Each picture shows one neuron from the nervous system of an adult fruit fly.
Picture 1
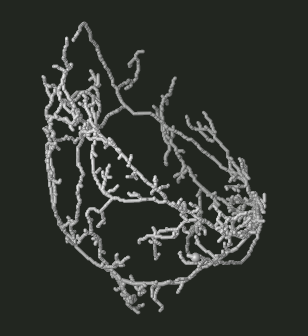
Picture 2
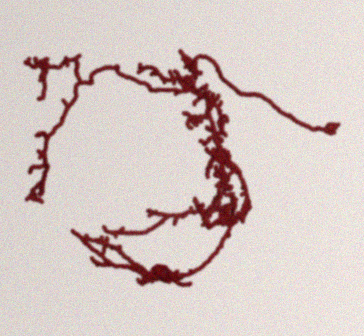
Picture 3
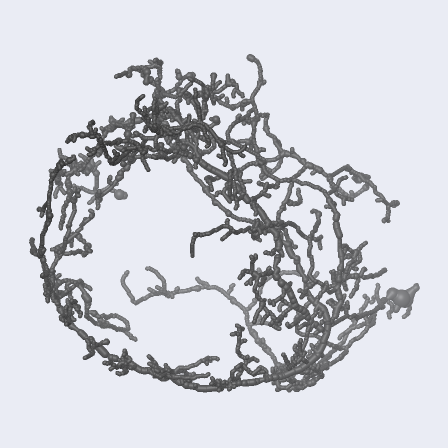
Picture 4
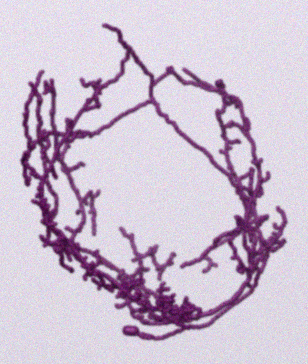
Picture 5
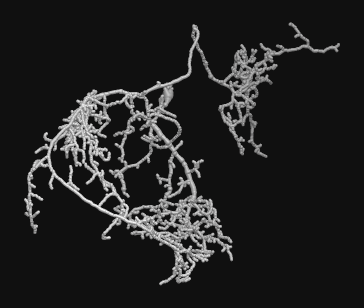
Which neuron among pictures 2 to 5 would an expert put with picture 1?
Picture 4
